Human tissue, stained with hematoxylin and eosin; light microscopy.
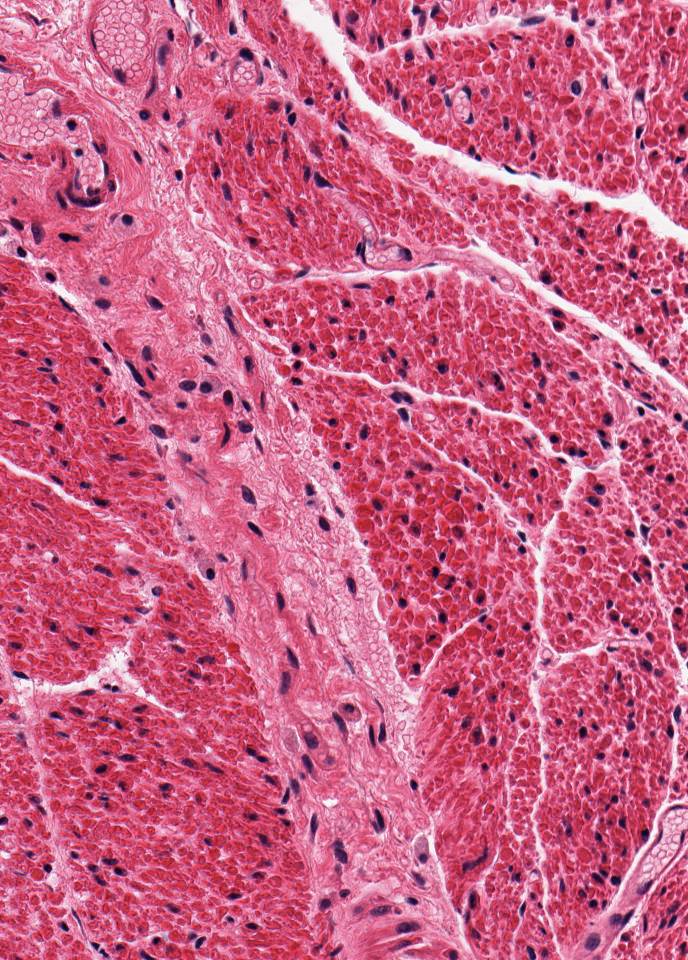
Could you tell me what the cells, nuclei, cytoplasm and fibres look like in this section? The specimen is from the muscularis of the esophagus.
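Most of the muscle cells are cut in cross-section, showing as small, rounded, deep pink profiles. Only some of these profiles contain a nucleus, which is small, dark and single. A broad band of paler pink connective tissue runs diagonally from the upper left toward the lower centre. Within this band the nuclei are mostly elongated and spindle-shaped.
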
